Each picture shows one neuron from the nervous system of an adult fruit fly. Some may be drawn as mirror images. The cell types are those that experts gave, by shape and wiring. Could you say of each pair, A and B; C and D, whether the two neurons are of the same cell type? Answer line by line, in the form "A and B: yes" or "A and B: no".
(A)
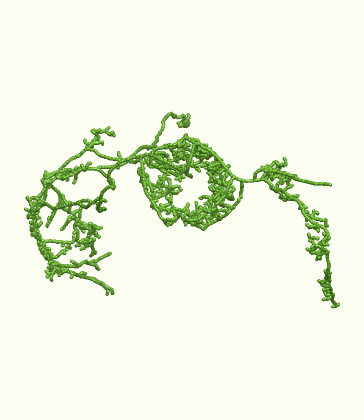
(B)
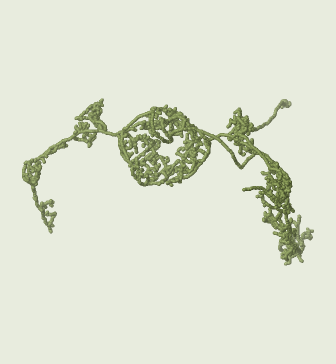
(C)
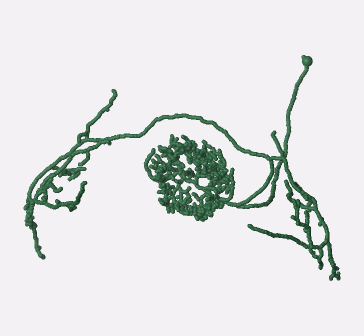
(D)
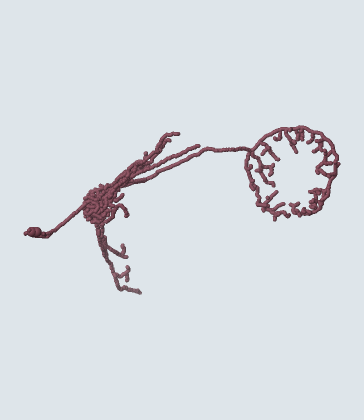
A and B: yes
C and D: no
